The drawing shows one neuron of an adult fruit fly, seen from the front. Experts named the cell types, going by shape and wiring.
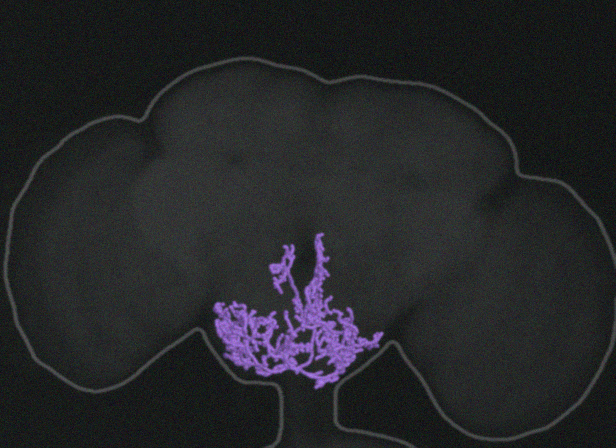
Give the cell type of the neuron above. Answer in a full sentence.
The cell type is GNG505.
